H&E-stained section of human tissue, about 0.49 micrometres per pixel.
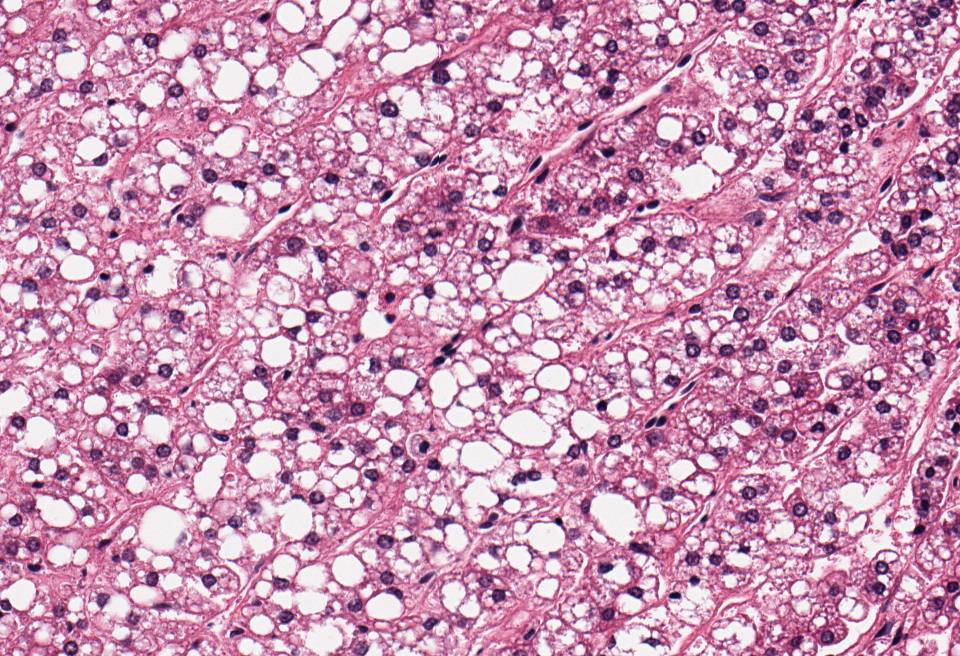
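Adrenal gland: a solid sheet of cords and nests fills the whole field, with no gland lumens. Septal capillaries are delicate, lined by flat endothelial cells with slender, elongated dark nuclei. Most cells: abundant cytoplasm filled with many clear, round vacuoles of varying size. Right edge: some cells show fewer vacuoles, denser pink cytoplasm than central cells.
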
